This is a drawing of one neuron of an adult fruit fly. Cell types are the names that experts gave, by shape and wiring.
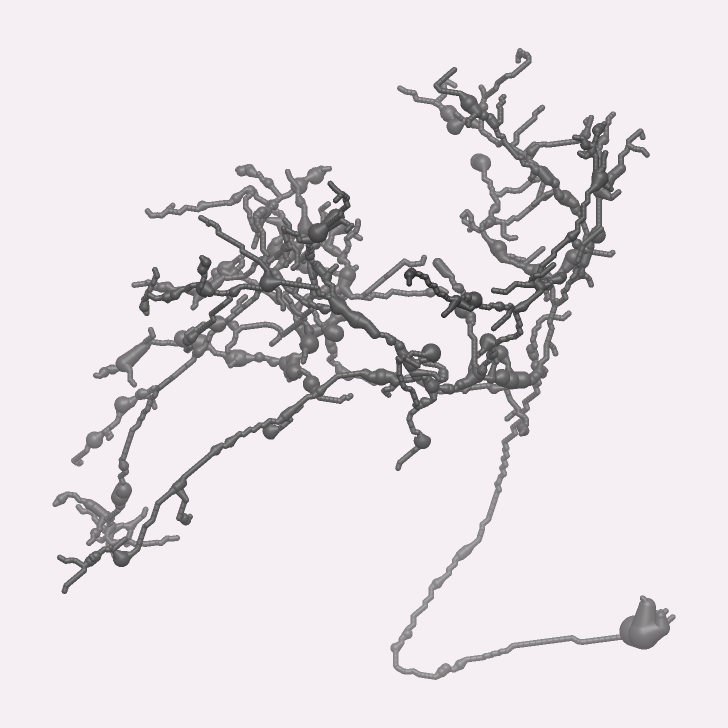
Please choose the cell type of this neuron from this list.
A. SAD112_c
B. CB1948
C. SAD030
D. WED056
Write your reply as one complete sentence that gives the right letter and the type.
Named in option C, SAD030 is the cell type of the neuron.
